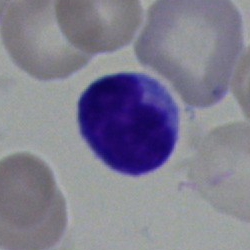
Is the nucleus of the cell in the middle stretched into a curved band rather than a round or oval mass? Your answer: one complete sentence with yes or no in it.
No, it is a compact round or oval mass that the nucleus forms.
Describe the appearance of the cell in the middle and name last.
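What stands out is the chromatin, dense and stained a deep blue-purple. Cytoplasm is scant, a thin rim at most. I see no granules anywhere in the cell, and the surface has no projections. The cell is a lymphocyte.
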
